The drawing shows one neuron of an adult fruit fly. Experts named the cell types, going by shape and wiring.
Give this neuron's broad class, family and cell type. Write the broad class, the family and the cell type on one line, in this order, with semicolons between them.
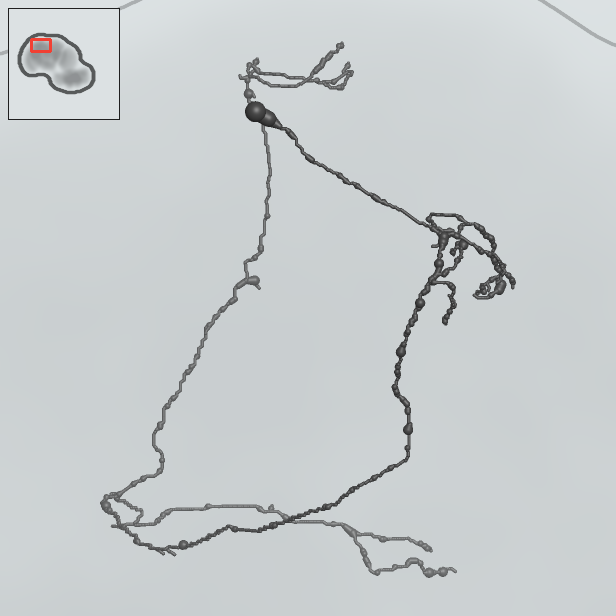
central-brain intrinsic neuron; class Kenyon Cell; KCab-s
